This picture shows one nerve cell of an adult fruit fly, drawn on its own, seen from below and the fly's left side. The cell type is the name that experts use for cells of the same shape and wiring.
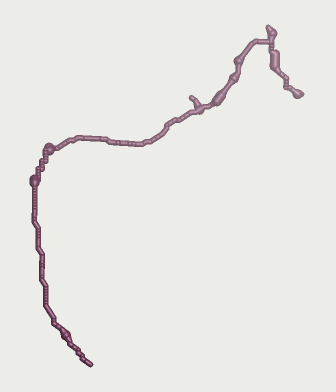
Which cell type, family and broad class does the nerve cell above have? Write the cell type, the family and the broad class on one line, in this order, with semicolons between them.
BM_InOm; class mechanosensory; sensory neuron entering the brain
